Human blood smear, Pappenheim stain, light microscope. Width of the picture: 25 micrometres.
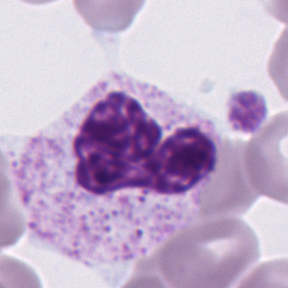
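Segmented neutrophil, the nucleated cell at the centre. Nucleus: two lobes, the left larger than the right, set toward the top of the cell. Cytoplasm: abundant and very pale, with more of it below the nucleus and fine purple granules scattered throughout.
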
